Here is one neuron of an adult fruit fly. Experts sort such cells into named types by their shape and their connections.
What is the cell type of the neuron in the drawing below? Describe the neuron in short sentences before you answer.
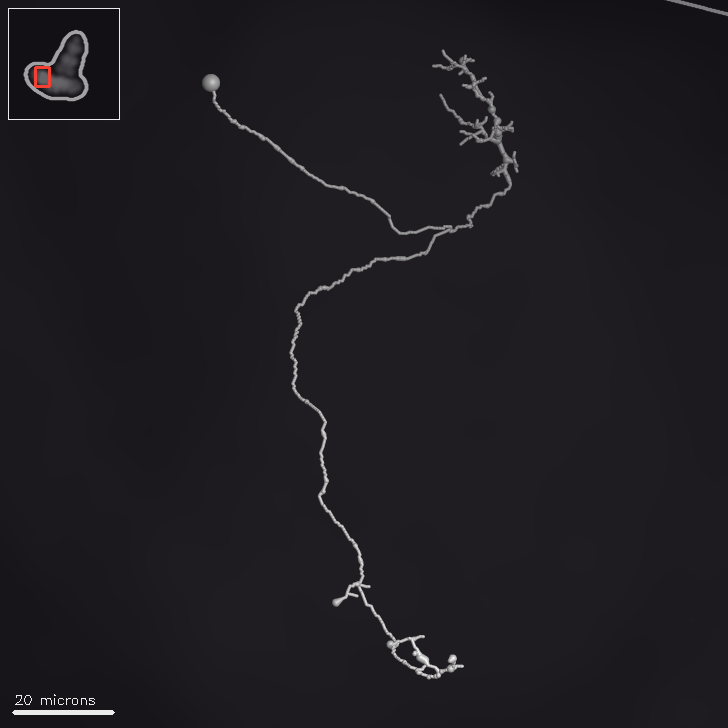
The cell body is at the upper left of the picture. From top to bottom in the picture it spans about 130 microns. This is a visual projection neuron. It is of cell type LC10e.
